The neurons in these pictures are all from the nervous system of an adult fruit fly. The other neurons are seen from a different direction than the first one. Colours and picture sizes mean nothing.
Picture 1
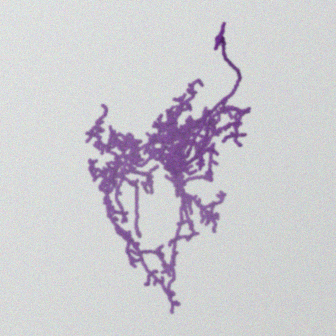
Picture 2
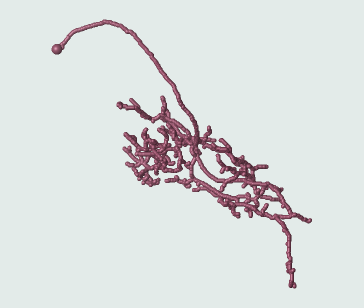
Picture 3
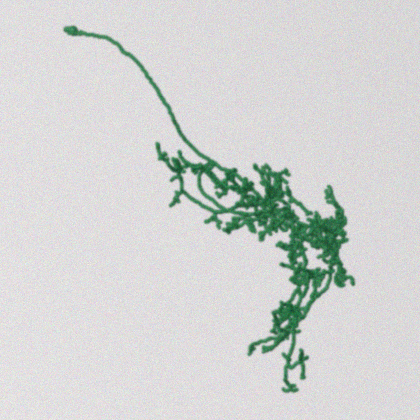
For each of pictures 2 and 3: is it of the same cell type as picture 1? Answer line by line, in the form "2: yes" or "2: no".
2: no
3: yes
